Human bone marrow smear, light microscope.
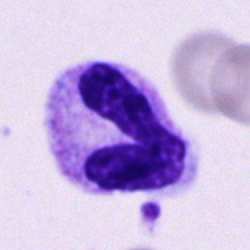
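Band neutrophil, the central cell of a stained human bone marrow smear. Its outline looks roughly oval and smooth. The nucleus, as far as I can see, is one thick band bent sharply into a V shape. The cytoplasm is pale pinkish-lilac, with fine pink-violet granules scattered through it.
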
